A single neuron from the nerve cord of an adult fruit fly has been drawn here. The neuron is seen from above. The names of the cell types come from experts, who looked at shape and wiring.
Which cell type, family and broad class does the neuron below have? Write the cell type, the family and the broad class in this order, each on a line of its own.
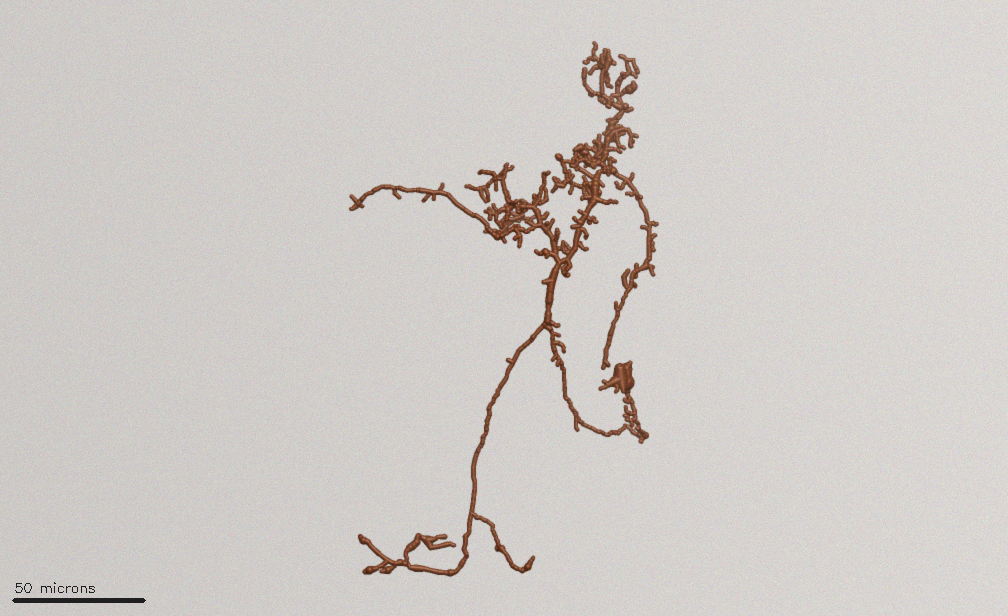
IN11B001
hemilineage 11B
nerve-cord intrinsic neuron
